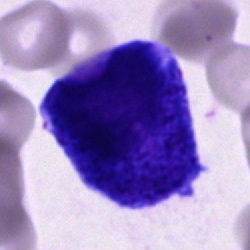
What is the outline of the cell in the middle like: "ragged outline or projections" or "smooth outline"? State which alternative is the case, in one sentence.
It is a rough edge that this cell shows.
